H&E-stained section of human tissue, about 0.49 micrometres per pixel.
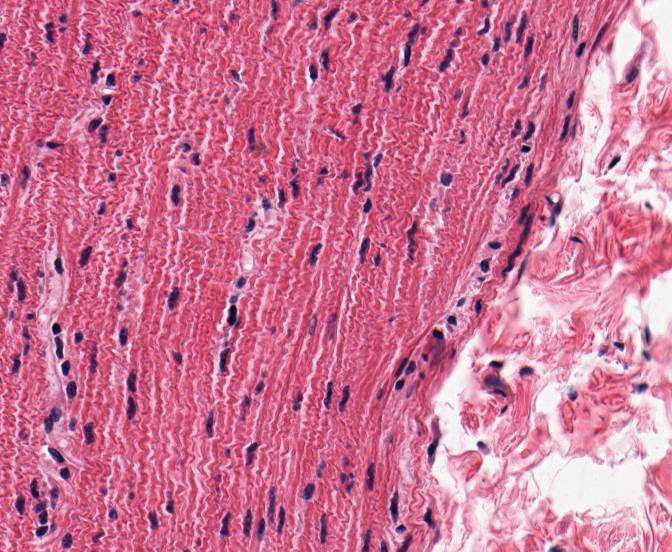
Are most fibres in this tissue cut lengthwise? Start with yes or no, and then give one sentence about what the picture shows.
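Yes. The fibres run roughly from top to bottom of the field, parallel to one another.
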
